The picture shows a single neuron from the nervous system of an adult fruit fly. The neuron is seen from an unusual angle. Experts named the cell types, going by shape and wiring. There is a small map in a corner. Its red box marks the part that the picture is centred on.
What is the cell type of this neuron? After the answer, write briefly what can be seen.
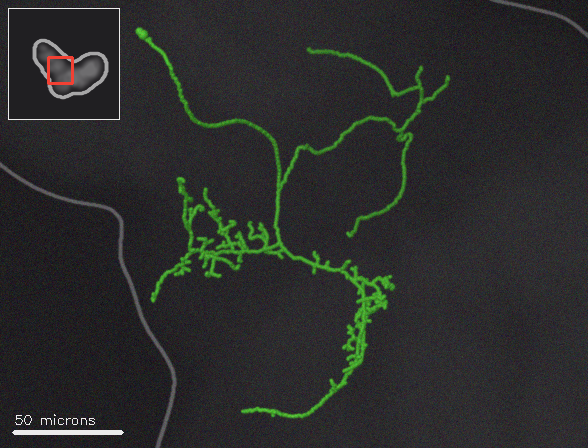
It is of cell type IN23B060. This is a nerve-cord intrinsic neuron. The cell body can be seen at the upper left of the picture. By the scale bar it is about 180 microns tall in this view. Dozens of branch ends can be seen.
